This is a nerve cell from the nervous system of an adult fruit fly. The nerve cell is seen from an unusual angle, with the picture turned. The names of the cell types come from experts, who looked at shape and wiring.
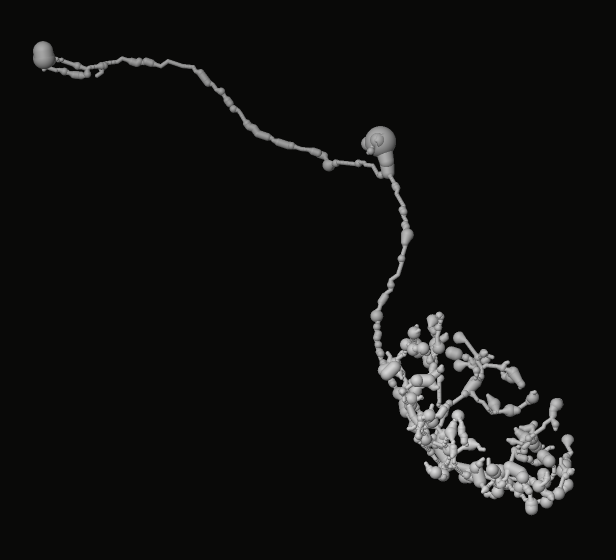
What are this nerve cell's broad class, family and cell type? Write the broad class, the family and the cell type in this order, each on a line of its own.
central-brain intrinsic neuron
hemilineage EBa1
ER3d_c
